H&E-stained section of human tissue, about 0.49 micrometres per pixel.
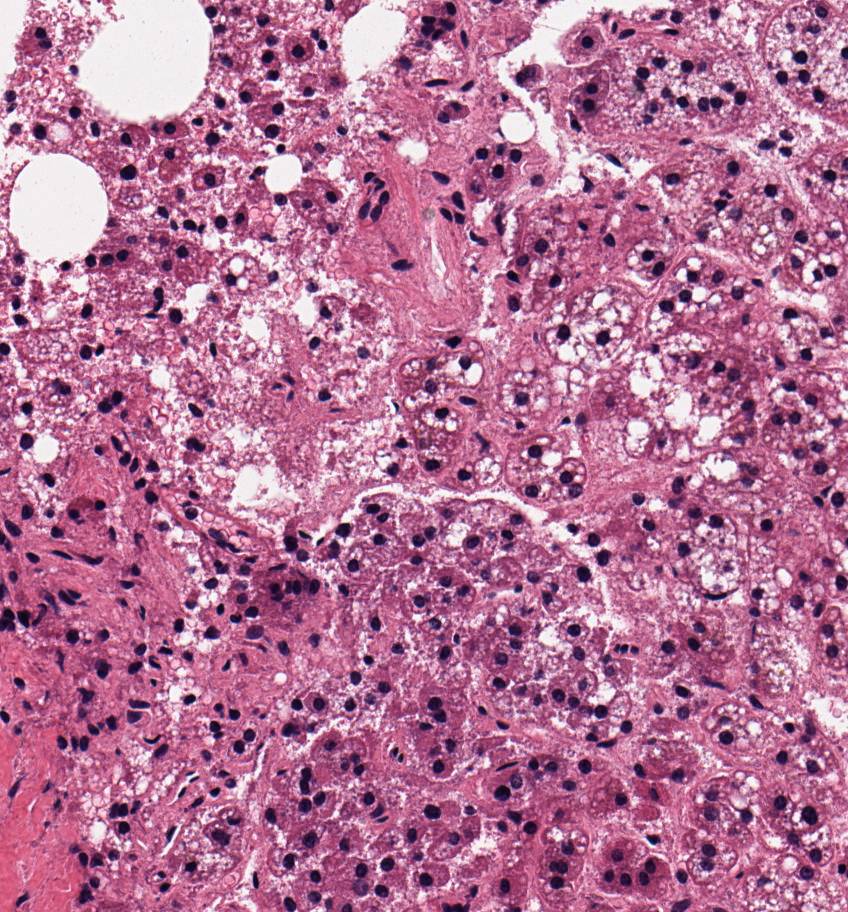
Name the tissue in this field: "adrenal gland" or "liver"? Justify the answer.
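This is adrenal gland. Look first at the upper right, where many cells hold several small clear vacuoles in their cytoplasm.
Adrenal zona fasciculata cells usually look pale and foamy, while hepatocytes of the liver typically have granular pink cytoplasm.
In the lower middle, by contrast, the cells have more solid, granular pink cytoplasm with fewer vacuoles. Polygonal cells, mostly with a single round dark central nucleus, are grouped into rounded nests outlined by thin pink fibrous strands, clearest in the right half.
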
